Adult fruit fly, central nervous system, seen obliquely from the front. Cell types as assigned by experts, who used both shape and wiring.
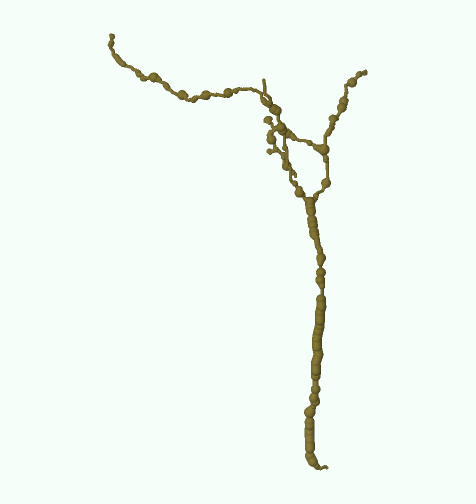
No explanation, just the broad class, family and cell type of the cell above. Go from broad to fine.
sensory neuron entering the brain; class mechanosensory; BM_Vib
